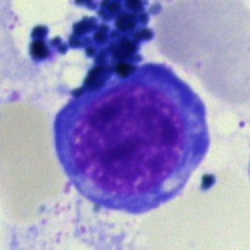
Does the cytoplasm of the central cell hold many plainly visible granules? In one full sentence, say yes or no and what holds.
No, there are no visible granules in its cytoplasm.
